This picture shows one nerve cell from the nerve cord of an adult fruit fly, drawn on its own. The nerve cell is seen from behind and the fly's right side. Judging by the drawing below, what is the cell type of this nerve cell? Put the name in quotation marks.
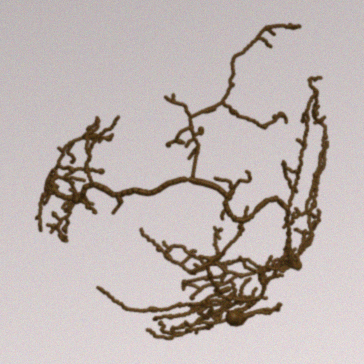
"IN13A024"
